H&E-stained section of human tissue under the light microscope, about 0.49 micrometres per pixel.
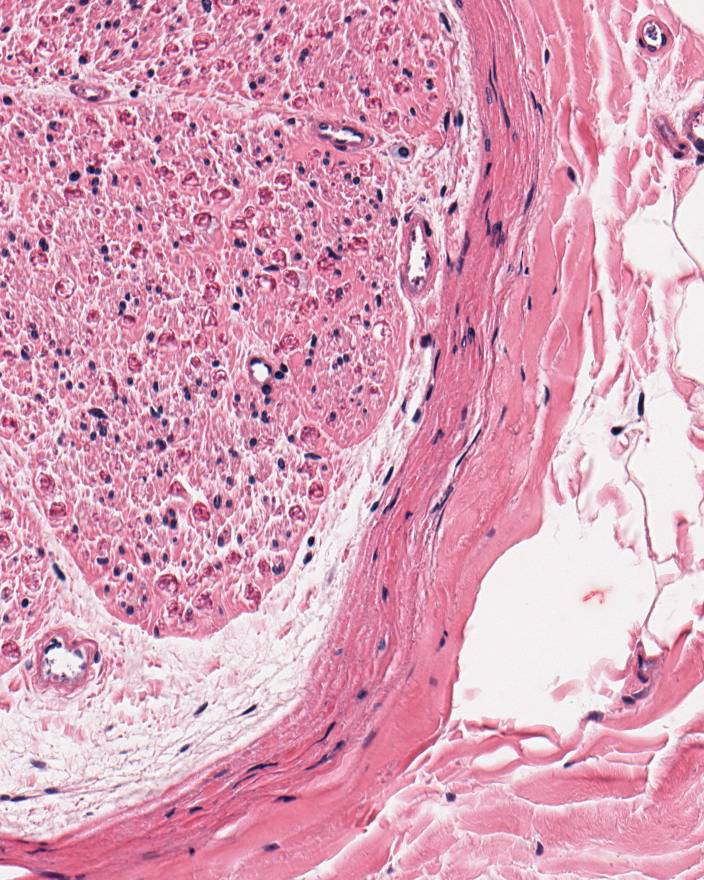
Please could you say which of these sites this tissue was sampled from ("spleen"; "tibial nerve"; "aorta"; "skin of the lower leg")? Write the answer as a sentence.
The site this tissue was sampled from is the tibial nerve.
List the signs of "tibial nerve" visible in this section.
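The big rounded bundle cut in cross-section in the upper left is what fits the tibial nerve.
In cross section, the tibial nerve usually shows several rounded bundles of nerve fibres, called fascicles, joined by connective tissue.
This bundle is packed with many small round pink profiles, which are fibres cut across, and small dark oval nuclei are spread evenly through it.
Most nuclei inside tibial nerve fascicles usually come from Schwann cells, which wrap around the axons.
Along the curved edge of the bundle there's also a dense band whose flattened, spindle-shaped nuclei lie parallel to that edge.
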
